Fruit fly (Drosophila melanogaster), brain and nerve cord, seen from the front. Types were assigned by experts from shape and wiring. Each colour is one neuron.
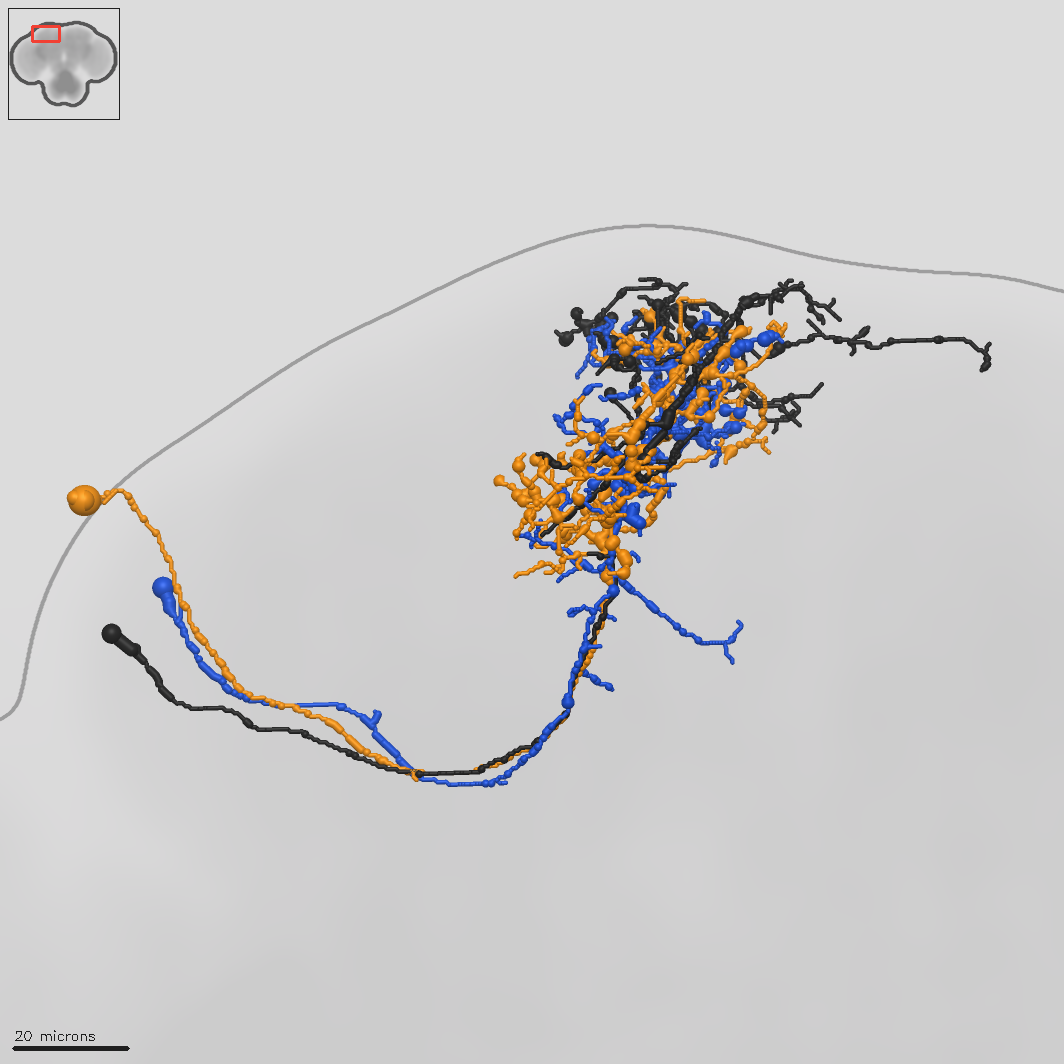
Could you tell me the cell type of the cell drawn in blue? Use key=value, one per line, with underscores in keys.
cell_type=SLP025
